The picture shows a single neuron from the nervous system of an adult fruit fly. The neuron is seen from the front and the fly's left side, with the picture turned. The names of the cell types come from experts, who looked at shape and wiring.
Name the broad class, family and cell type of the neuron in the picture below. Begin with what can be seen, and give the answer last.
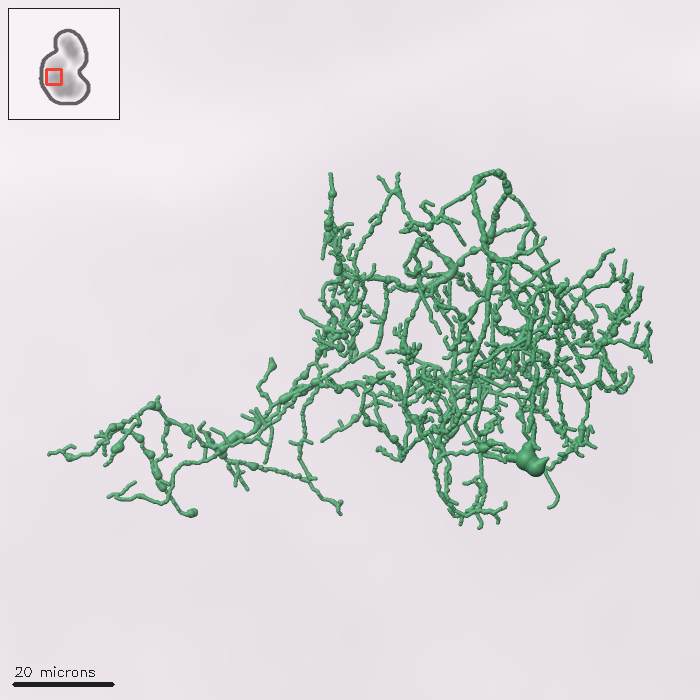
By the scale bar it is about 120 microns wide in this view. The picture shows more than a hundred branch ends. It is a central-brain intrinsic neuron. The family is hemilineage VLPa1_lateral. The cell type is AVLP302.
